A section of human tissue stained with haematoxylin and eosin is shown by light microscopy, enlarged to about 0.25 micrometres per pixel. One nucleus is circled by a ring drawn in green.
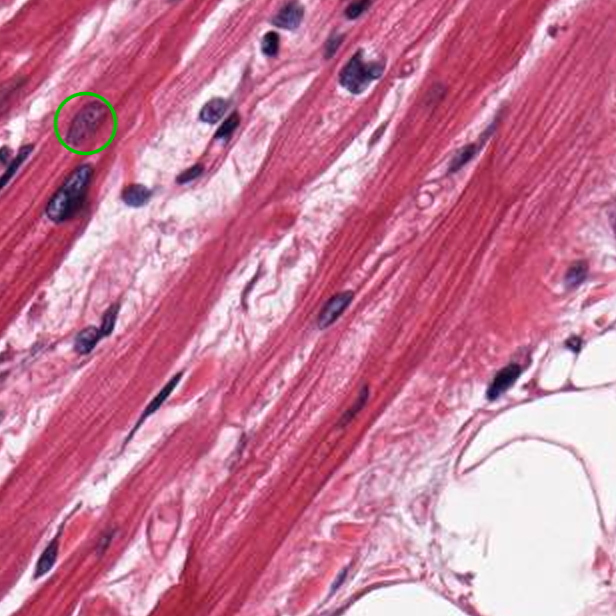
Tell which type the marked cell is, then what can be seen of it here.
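This is a cardiomyocyte. The nucleus is oval, with its long axis running along the same diagonal as the fibre it lies in. The nucleus is paler and more speckled than the darker, more solid-looking nuclei just below it. The nucleus sits inside the fibre, with pink cytoplasm visible on both sides of it. The cytoplasm is deep pink and shows fine lines running lengthwise along the fibre. The cell lies in a band parallel to neighbouring pink fibres, which are separated by pale, loose-looking spaces.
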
